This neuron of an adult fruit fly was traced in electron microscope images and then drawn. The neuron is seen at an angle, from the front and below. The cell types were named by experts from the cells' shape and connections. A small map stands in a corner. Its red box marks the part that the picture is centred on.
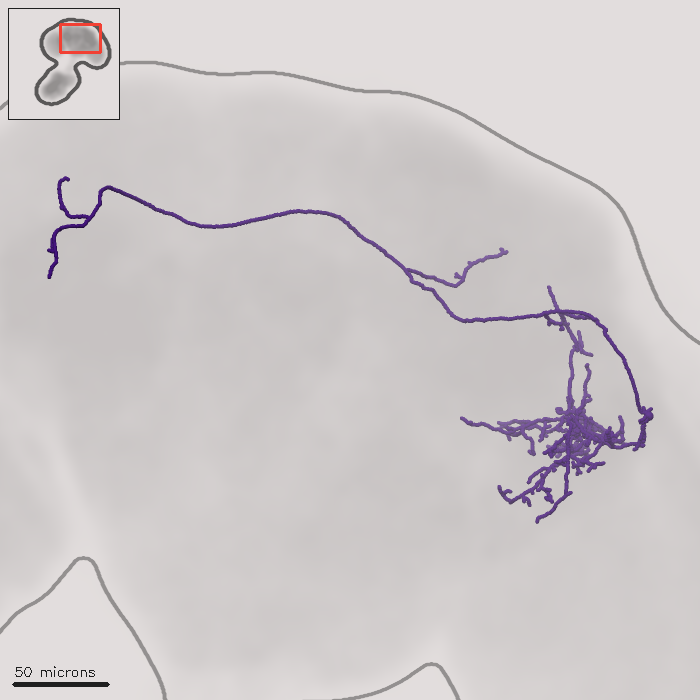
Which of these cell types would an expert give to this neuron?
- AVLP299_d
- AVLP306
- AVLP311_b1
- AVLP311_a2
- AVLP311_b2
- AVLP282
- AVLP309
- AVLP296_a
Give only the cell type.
AVLP306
